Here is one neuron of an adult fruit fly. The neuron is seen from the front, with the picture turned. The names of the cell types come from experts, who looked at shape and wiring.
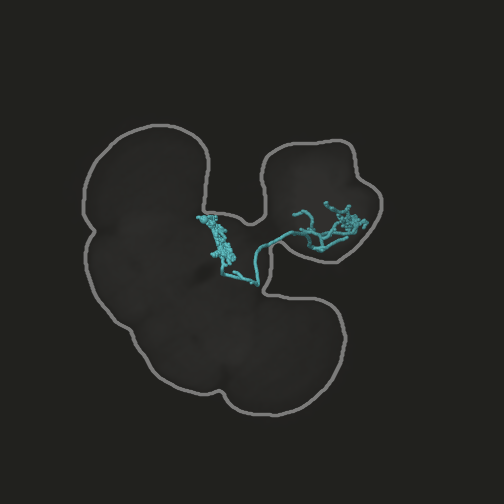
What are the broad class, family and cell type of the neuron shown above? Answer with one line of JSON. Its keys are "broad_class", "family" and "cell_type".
{"broad_class": "descending neuron", "family": "DNg", "cell_type": "DNg14"}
